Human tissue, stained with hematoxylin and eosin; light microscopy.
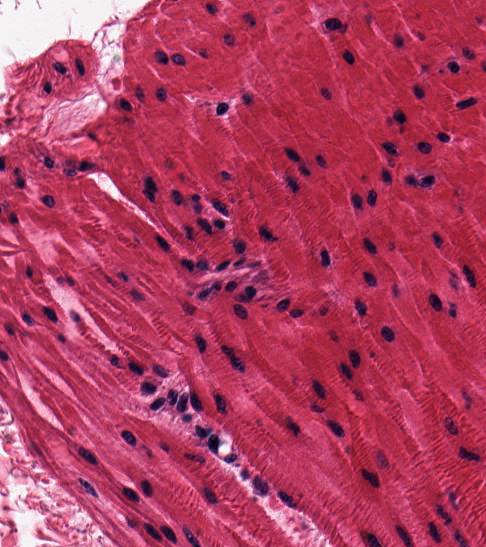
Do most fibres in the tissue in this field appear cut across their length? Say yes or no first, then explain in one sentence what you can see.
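No. The muscle fibres are cut lengthwise and run mostly in one oblique direction across the field.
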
